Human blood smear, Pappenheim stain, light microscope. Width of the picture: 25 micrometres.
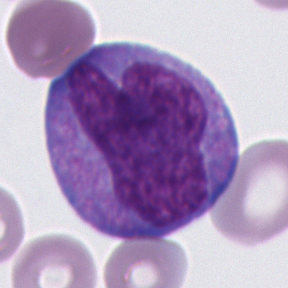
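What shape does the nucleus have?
Folded, I'd say, with a notch in its top edge.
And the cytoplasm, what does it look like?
Pale greyish blue, with fine pinkish dust-like granules scattered through it, and its rim is wider on the left side of the nucleus than on the right.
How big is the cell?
About 17 micrometres across.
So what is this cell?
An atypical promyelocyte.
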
